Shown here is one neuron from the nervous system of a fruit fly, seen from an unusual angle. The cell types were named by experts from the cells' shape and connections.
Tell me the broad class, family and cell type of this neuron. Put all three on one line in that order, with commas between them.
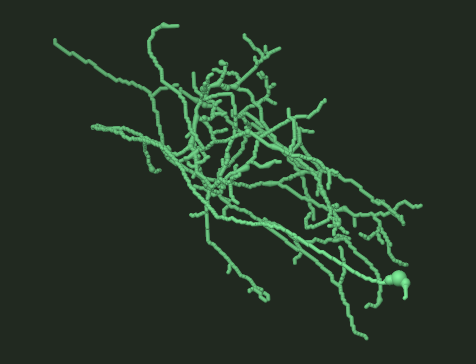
nerve-cord intrinsic neuron, hemilineage 11B, IN11B018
